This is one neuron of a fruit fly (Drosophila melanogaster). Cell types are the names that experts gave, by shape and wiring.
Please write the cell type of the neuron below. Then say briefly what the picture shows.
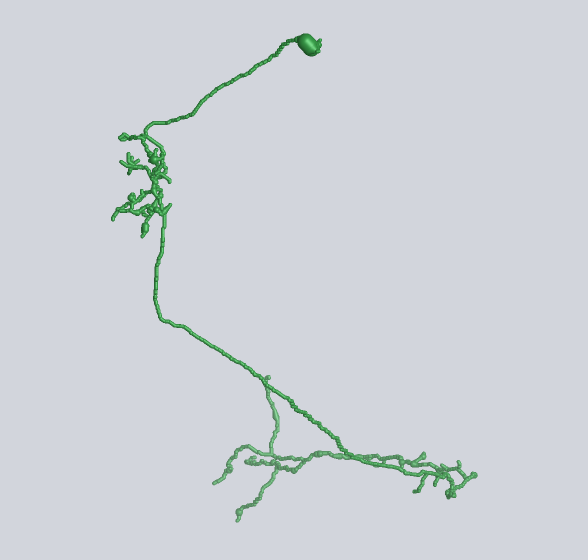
Its cell type is KCg-m. This is a central-brain intrinsic neuron. Its cell body lies at the top of the picture. In this view it is taller than it is wide.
